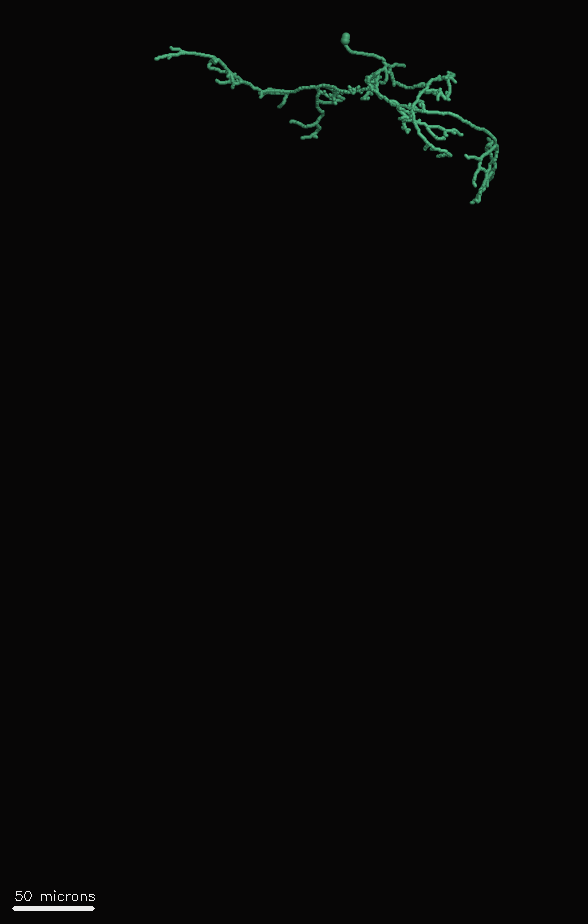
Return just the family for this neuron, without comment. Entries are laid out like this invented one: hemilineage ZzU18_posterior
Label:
hemilineage 16B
